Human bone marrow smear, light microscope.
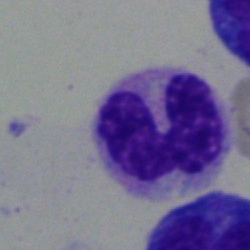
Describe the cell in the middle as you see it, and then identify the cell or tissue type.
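Looking at the outline first, it is round and smooth. The nucleus is deeply indented from the top, so it takes a horseshoe shape. Around it the cytoplasm makes a moderate rim, and I see no vacuoles in it. This one is a band neutrophil.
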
